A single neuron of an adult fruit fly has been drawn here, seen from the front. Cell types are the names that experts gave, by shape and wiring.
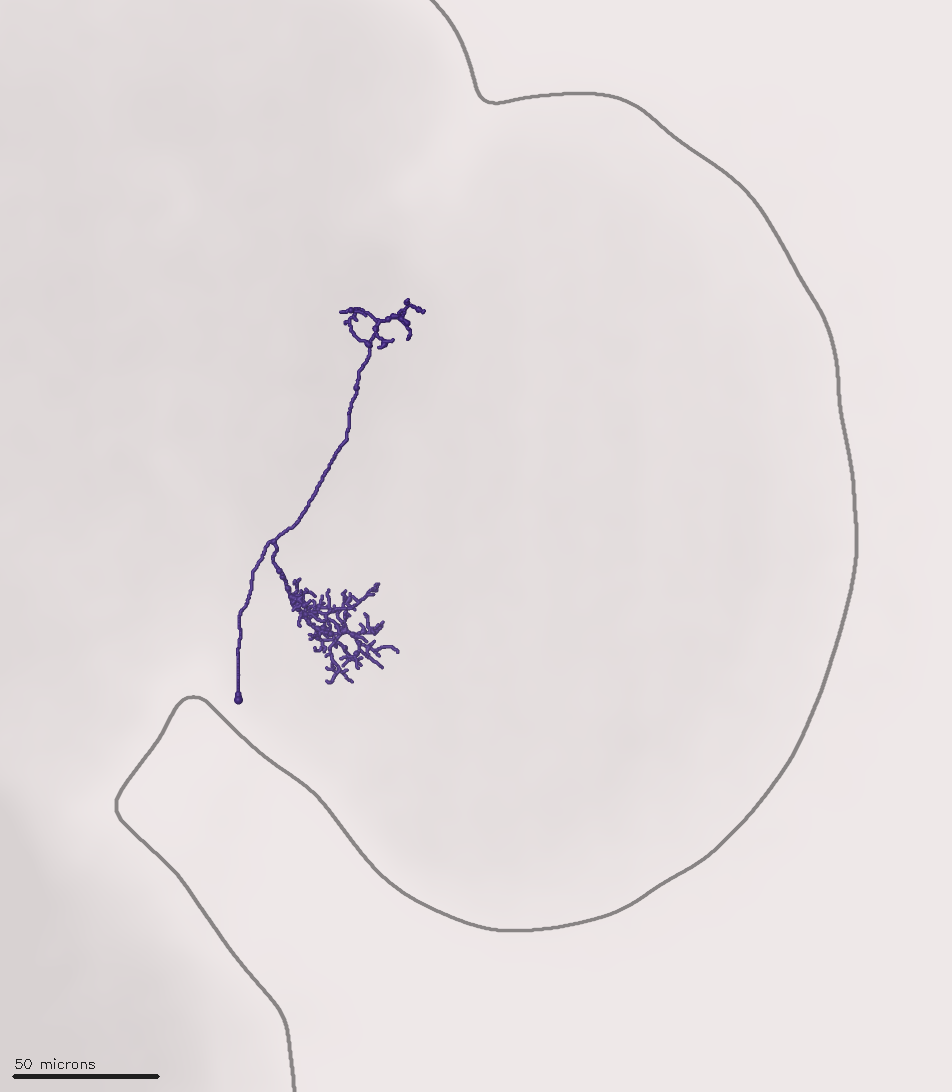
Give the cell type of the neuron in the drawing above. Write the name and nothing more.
LC15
